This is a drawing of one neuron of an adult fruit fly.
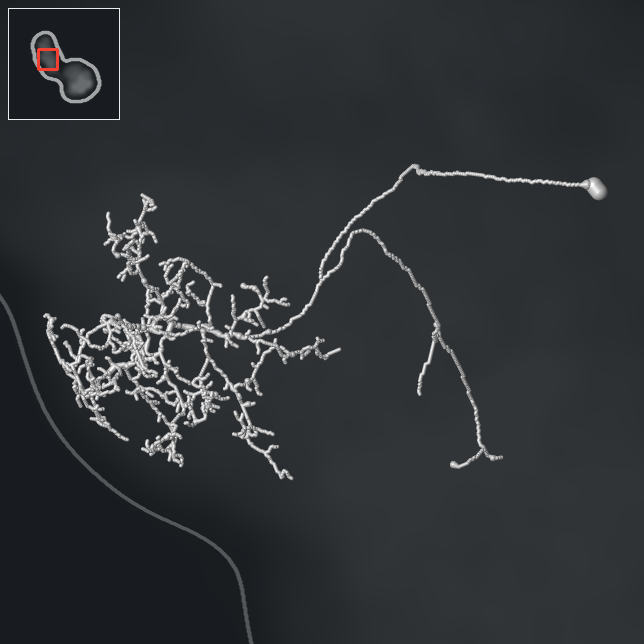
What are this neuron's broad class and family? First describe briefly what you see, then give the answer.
The cell body can be seen at the upper right of the picture. As drawn here it is wider than it is tall. This is a nerve-cord intrinsic neuron. Its family is hemilineage 23B.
